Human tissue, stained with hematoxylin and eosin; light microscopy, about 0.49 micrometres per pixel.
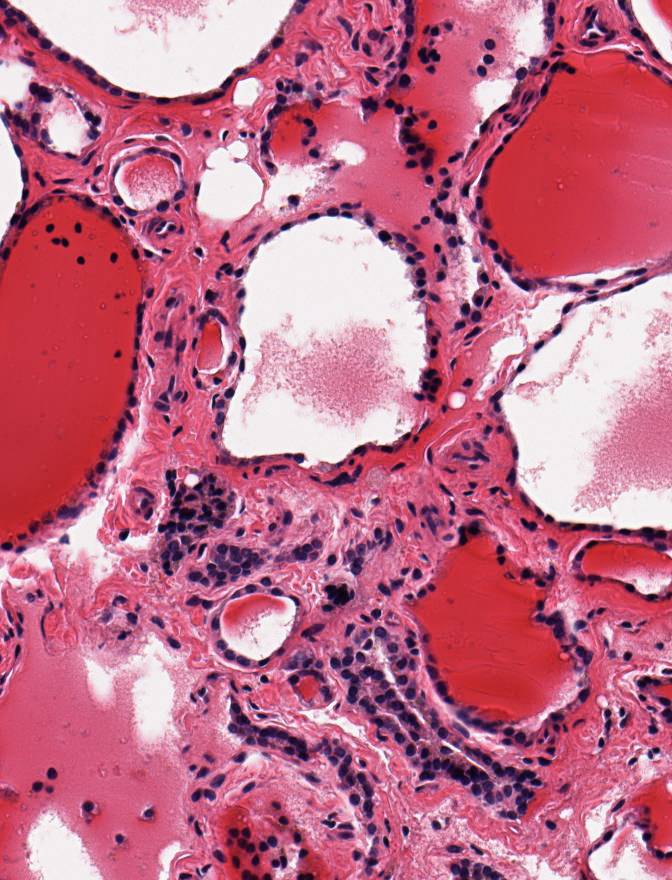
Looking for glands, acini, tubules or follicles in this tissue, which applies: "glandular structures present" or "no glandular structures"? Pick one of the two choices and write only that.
Glandular structures present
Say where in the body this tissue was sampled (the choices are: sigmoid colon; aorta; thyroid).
thyroid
